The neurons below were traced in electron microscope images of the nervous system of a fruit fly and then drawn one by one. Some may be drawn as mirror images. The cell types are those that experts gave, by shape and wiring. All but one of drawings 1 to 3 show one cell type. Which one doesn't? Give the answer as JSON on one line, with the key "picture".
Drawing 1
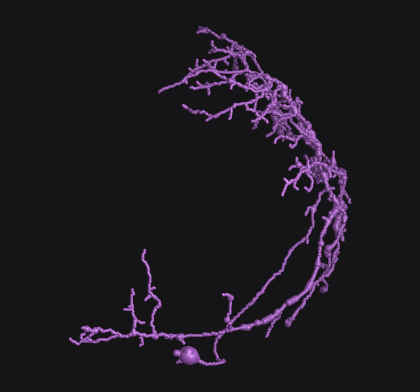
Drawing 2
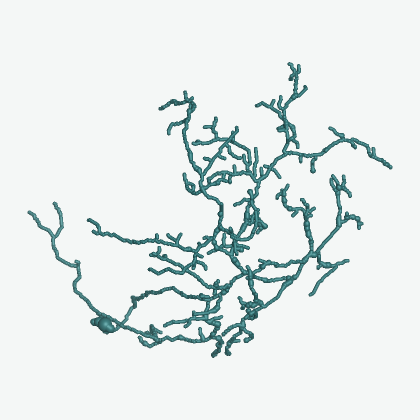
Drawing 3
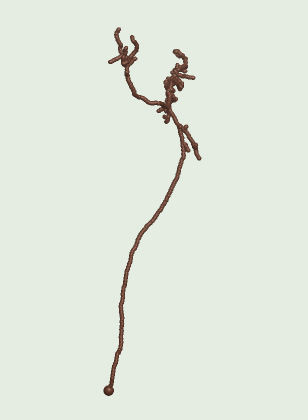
{"picture": 3}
